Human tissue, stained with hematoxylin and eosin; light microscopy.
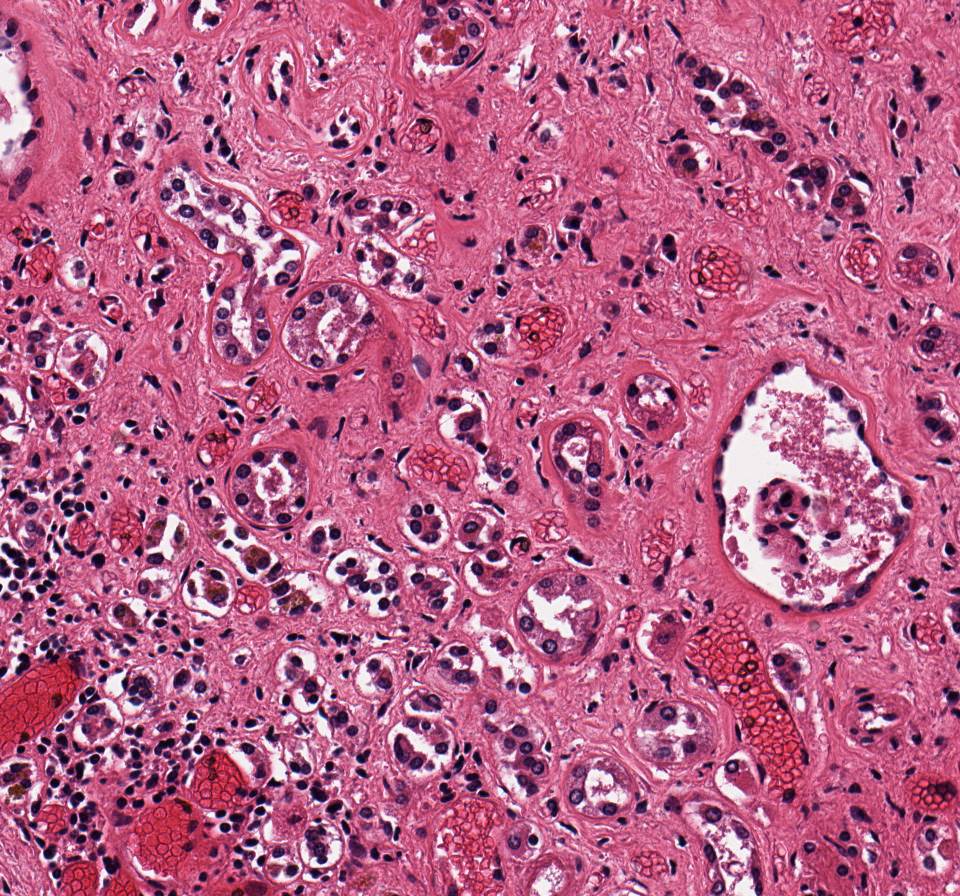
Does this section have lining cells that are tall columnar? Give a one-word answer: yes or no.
No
